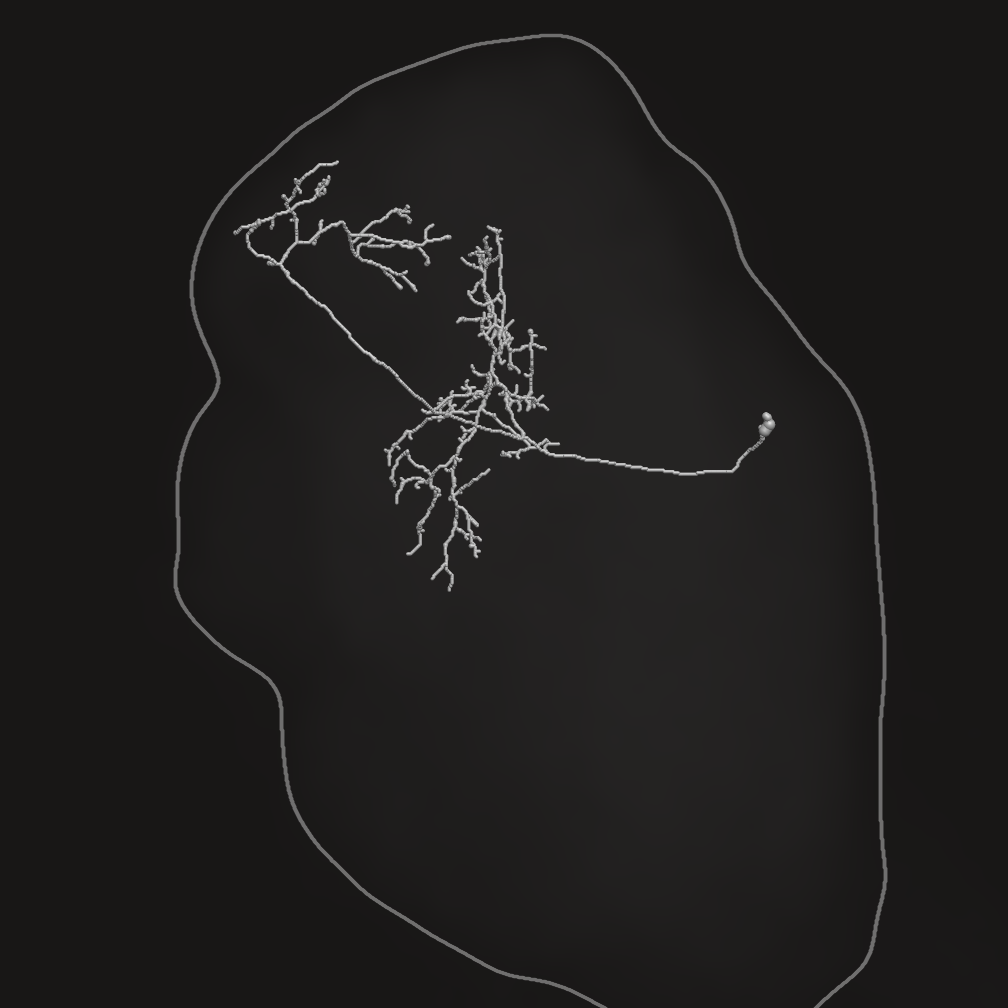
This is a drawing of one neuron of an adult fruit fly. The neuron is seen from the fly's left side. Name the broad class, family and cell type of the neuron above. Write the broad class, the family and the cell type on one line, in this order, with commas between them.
central-brain intrinsic neuron, hemilineage VLPl&p1_posterior, CB1795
